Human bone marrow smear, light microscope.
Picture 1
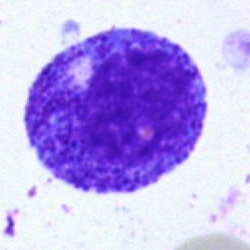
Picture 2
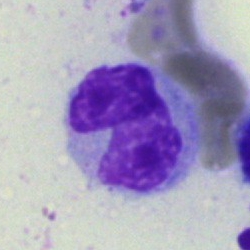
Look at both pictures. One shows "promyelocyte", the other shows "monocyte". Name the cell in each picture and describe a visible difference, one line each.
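In picture 1 we see a promyelocyte: The granules are so dense that the outline of the nucleus cannot be traced.
In picture 2 we see a monocyte: No distinct granules are visible in the cytoplasm.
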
